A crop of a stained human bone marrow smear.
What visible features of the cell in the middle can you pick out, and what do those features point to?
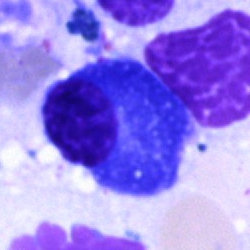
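This cell has an oval outline with a smooth edge. Its cytoplasm is plentiful and stains a deep blue, with a few tiny clear dots scattered through it. No coarse coloured granules are present in the cytoplasm. The cell is a plasma cell.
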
